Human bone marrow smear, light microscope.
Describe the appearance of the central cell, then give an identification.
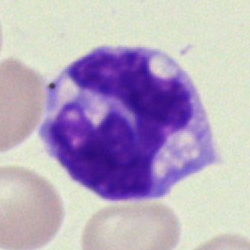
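See how the nucleus is folded, with a pale cleft cutting into it from the left. The chromatin takes a deep, dark purple stain. Down in the lower right there's a cluster of several small clear vacuoles, and one larger round clear vacuole sits near the top right. That's a monocyte.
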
